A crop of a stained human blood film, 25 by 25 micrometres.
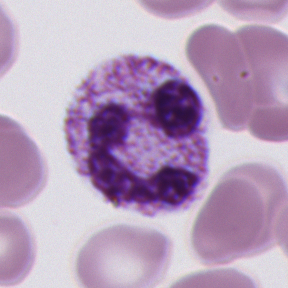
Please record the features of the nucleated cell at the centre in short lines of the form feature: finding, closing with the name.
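Nucleus: a curved, lobed band down the left side and along the bottom
Nucleoli: none to be seen
Granules: small, violet-pink, filling the cytoplasm throughout
Vacuoles: none in the cytoplasm
Name: segmented neutrophil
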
